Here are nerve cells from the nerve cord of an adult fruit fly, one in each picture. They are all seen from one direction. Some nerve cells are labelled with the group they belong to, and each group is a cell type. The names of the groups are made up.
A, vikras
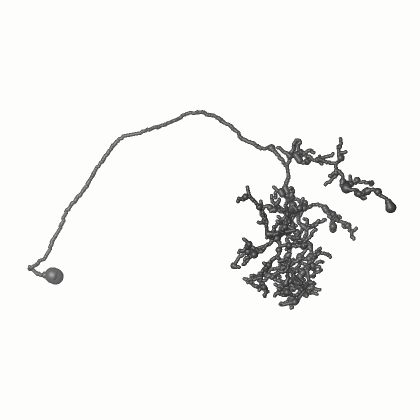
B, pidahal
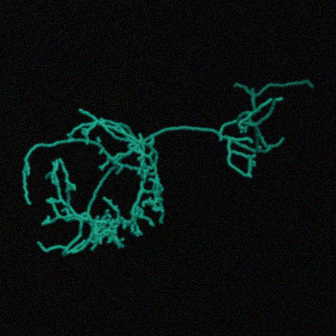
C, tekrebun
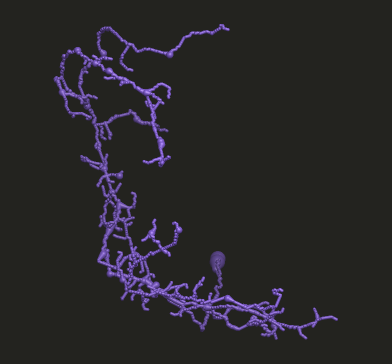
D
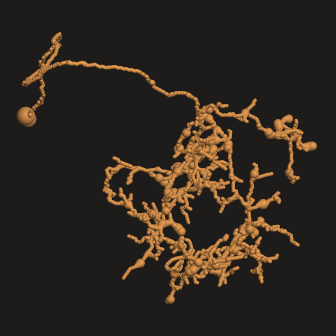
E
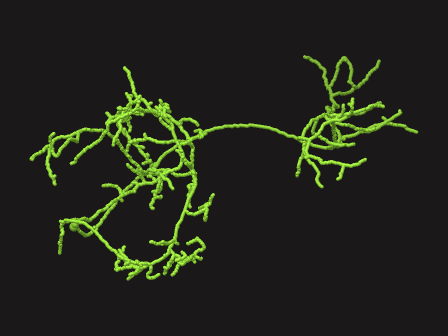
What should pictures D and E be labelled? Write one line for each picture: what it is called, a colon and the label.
D: vikras
E: pidahal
